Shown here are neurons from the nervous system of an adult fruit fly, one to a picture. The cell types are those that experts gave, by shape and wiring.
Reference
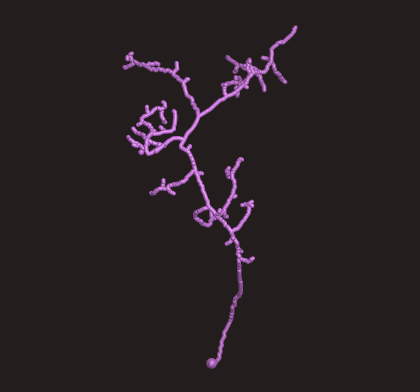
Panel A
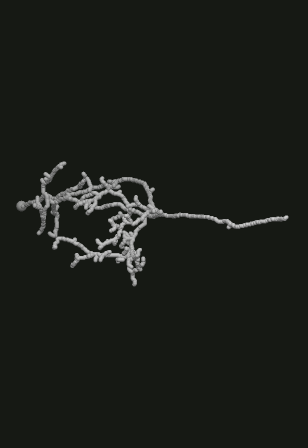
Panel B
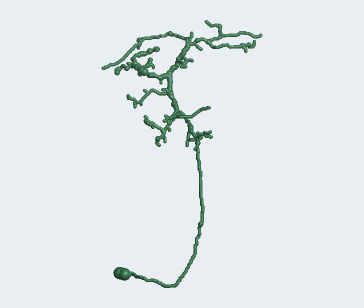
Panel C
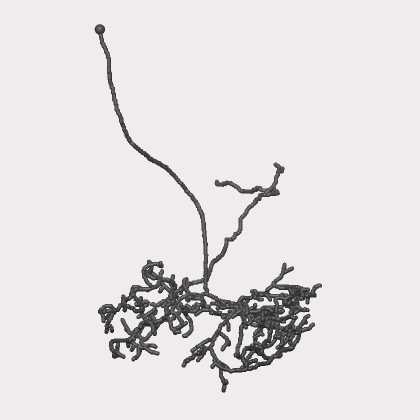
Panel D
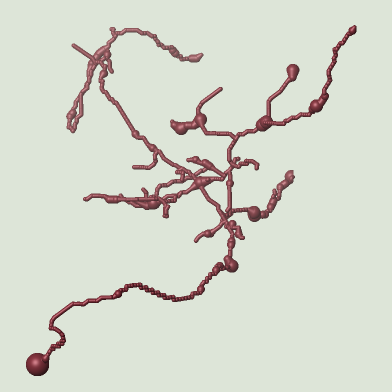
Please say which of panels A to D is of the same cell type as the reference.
Panel B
